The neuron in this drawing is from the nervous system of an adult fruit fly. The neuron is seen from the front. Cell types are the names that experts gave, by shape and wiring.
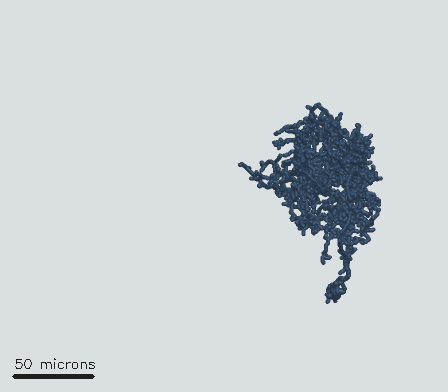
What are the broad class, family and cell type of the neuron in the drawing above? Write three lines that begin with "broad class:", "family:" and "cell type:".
broad class: motor neuron of the nerve cord
family: MNhl
cell type: MNhl62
